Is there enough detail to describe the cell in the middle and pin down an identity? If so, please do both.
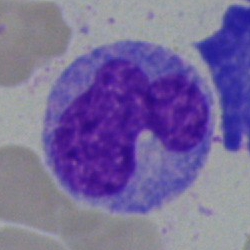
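You'll see a round, smooth outline here. The nucleus is indented, with a deep notch opening toward the lower right, and the chromatin is clumped into darker and lighter patches. Cytoplasm makes a moderate rim, widest at the lower right. It's a monocyte.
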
